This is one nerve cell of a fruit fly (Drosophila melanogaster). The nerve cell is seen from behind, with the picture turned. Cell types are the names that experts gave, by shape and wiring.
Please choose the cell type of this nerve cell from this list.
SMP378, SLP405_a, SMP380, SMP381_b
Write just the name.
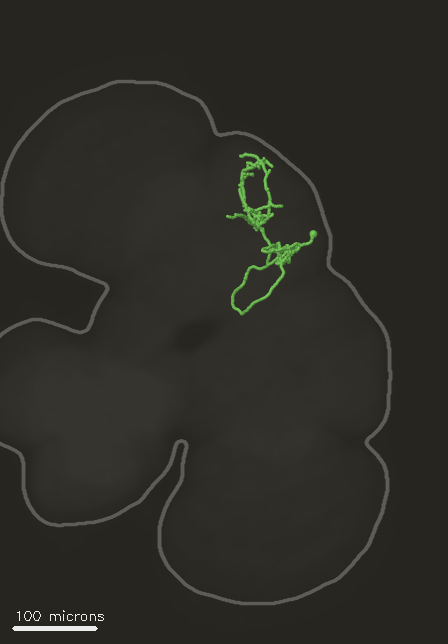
SMP378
